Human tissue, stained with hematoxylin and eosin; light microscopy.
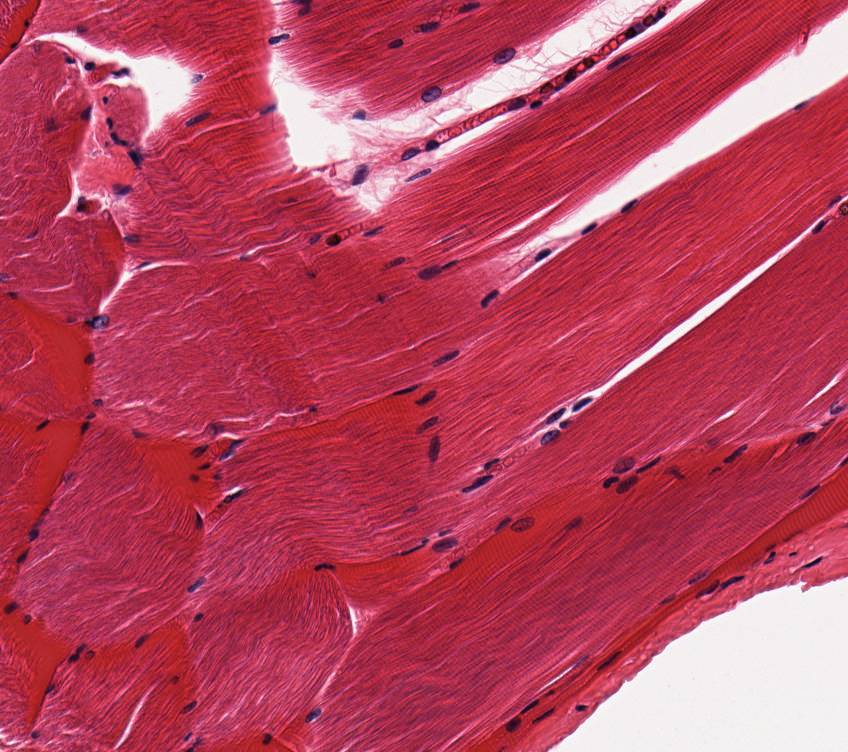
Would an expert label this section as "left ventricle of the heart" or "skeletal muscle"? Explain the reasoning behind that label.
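This is skeletal muscle. The nuclei sit at the edges of the fibres, not in their centres, and many are spaced along the length of each fibre.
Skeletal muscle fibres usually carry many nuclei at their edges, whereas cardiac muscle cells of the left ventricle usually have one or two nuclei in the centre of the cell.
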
